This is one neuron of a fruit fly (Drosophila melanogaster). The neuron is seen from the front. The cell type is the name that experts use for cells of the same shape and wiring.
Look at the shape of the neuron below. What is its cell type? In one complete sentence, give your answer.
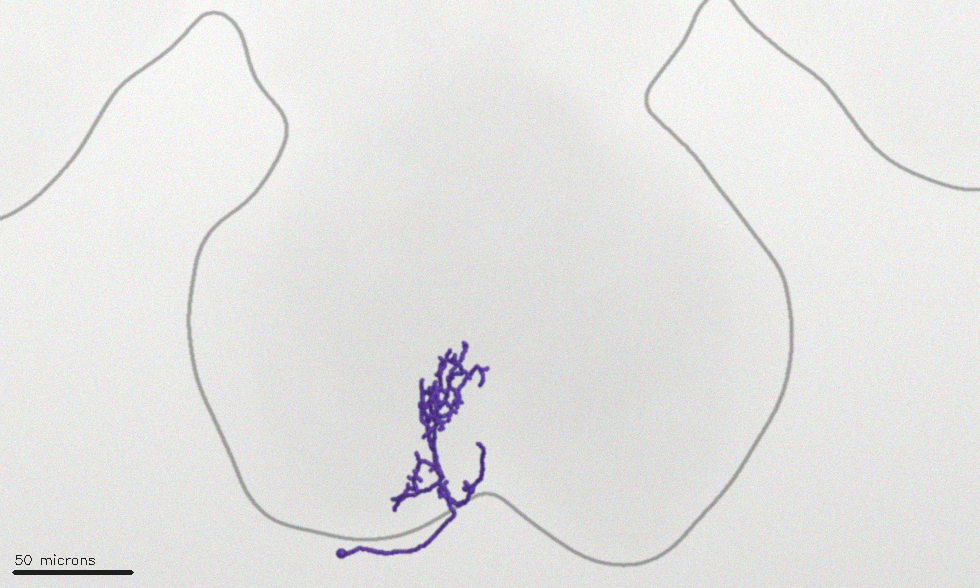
As its cell type, this neuron has IN01B095.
